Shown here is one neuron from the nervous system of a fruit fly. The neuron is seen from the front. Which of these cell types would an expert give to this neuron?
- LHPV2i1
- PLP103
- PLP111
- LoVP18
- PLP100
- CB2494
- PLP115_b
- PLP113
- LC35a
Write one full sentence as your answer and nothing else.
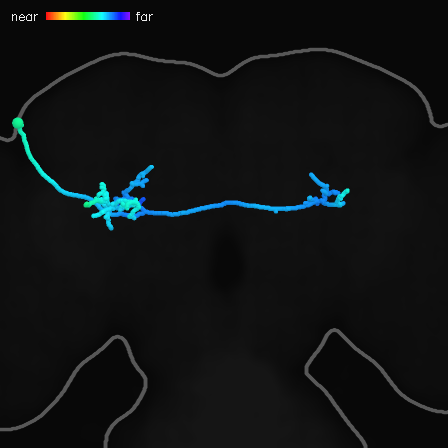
This particular neuron has the cell type PLP113.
